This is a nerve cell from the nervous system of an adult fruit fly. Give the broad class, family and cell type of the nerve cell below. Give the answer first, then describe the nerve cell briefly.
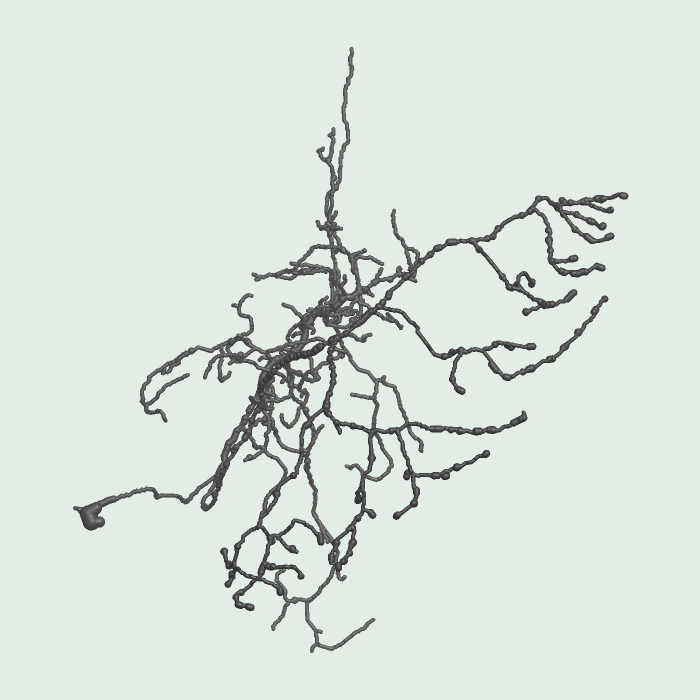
Its broad class is visual centrifugal neuron. Its family is hemilineage VLPp&l1_posterior. Its cell type is LPT114. The cell body can be seen at the lower left of the picture. Dozens of branch ends can be seen.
